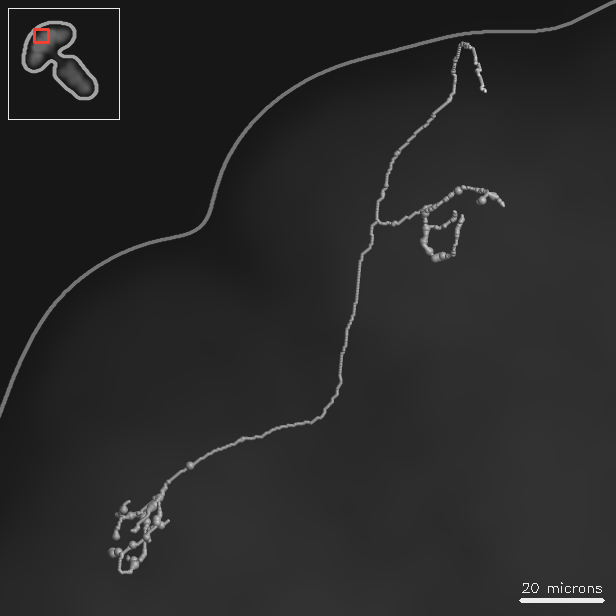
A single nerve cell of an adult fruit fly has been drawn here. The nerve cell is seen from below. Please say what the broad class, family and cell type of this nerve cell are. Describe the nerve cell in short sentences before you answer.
It lies in the brain. The drawing shows no cell body. From top to bottom in the picture it spans about 130 microns. Its broad class is sensory neuron entering the brain. Its family is called class olfactory. Its cell type is ORN_DL5.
